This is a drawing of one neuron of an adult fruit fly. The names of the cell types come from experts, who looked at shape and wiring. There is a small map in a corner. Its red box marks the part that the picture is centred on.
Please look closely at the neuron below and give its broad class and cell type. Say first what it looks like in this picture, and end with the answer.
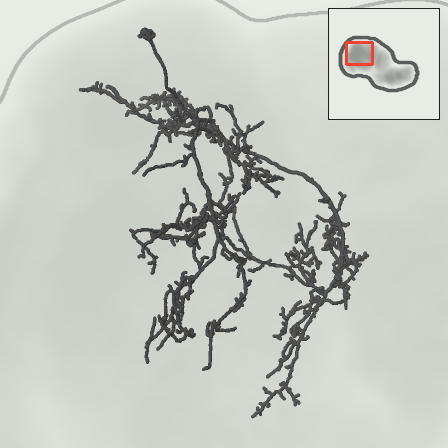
Dozens of branch ends can be seen. In this view it is taller than it is wide. This is a central-brain intrinsic neuron. The cell type is PLP246.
